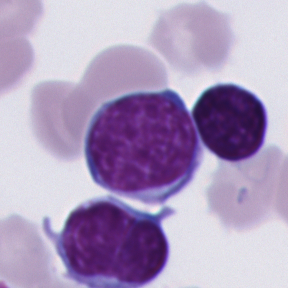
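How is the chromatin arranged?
It is fine and evenly spread, in a delicate lacy pattern.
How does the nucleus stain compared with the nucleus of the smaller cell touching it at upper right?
It stains paler.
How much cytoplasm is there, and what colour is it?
Only a thin blue rim around the nucleus.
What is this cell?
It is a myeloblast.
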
